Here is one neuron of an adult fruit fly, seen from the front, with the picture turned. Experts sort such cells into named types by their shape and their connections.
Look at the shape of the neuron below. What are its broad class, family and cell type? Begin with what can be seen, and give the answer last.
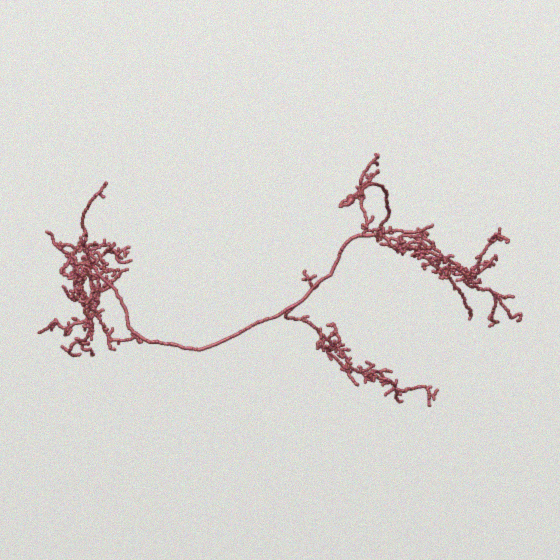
The picture shows dozens of branch ends. In this view it is wider than it is tall. It is a central-brain intrinsic neuron. The family is hemilineage CREa1_ventral. Its cell type is mAL_m5c.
